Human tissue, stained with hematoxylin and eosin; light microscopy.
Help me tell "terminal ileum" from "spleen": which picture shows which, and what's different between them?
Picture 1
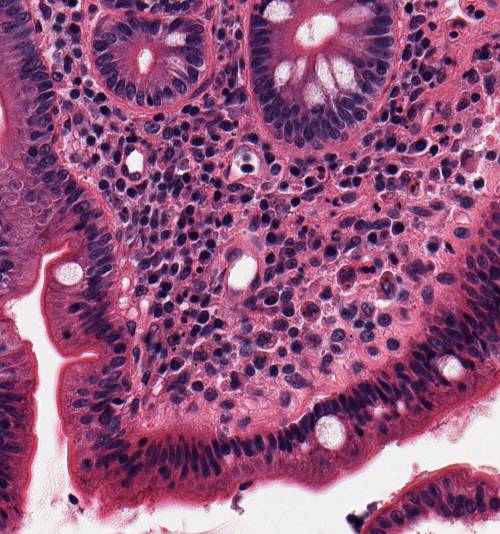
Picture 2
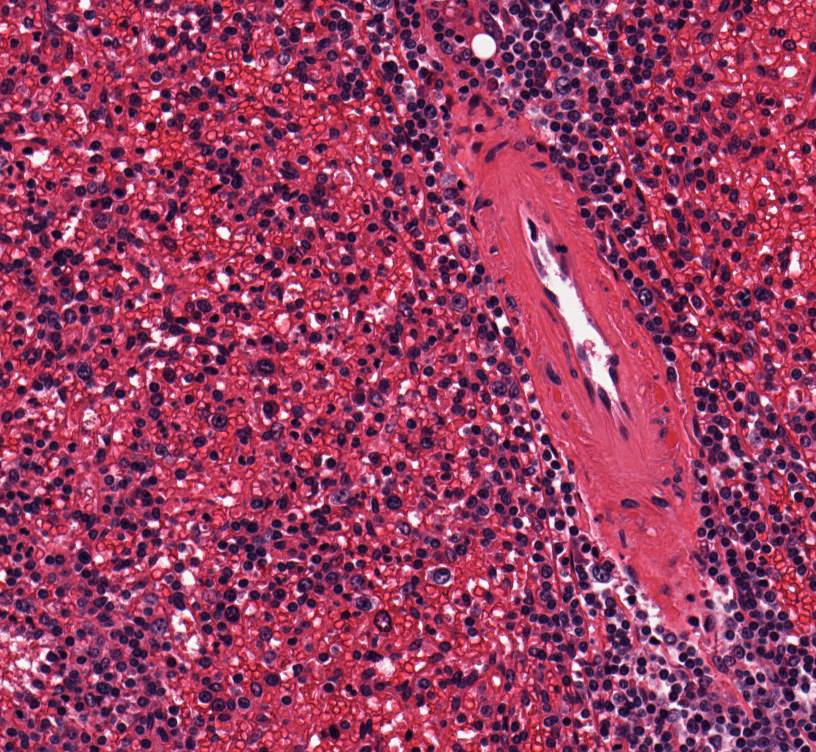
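The terminal ileum appears in picture 1 and the spleen in picture 2. In the terminal ileum a mucosal projection fills most of the field, with glands cut across at the top and a free surface along the left and bottom edges. That surface carries a single layer of tall columnar cells with elongated dark nuclei toward the base and, above the nuclear row, a broad pink band of apical cytoplasm facing the lumen. Goblet cells are scattered among them as rounded pale vacuoles. A single thick-walled small artery runs obliquely through the spleen field from upper centre-right towards lower right; its pink, homogeneous wall holds elongated spindle-shaped nuclei aligned along the length of the vessel. Small lymphocytes with round dark nuclei crowd around it more densely than elsewhere, and in the left half scattered larger cells have paler, rounder nuclei than the surrounding lymphocytes.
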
